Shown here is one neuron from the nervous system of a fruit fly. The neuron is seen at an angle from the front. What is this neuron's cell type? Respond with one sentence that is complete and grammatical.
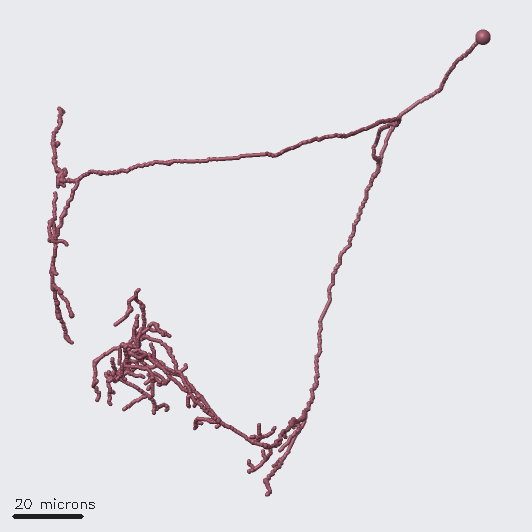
This neuron is a cell of type AVLP481.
